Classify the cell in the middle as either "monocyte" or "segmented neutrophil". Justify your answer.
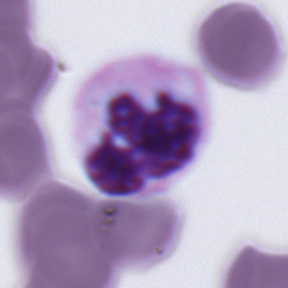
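This is a segmented neutrophil rather than a monocyte. What settles it for me is the cytoplasm: it is pale pink, not grey-blue.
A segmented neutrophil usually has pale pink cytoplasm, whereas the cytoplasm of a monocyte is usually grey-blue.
Looking further, the cytoplasm holds only fine, faint pinkish granules, and its band is widest above the nucleus. The nucleus lies toward the bottom of the cell and fills about 50% of its area, with dark purple, coarsely clumped chromatin.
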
